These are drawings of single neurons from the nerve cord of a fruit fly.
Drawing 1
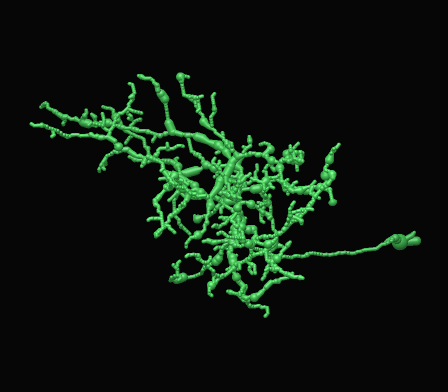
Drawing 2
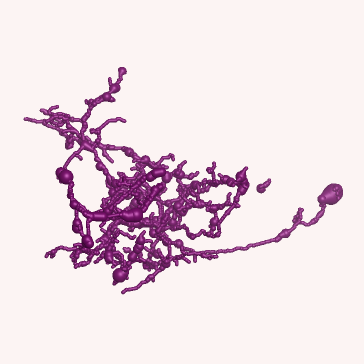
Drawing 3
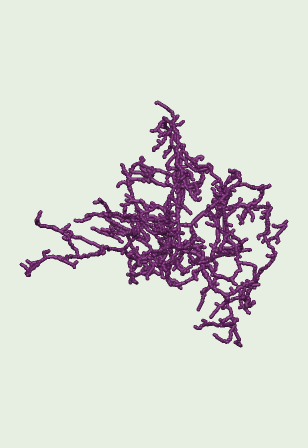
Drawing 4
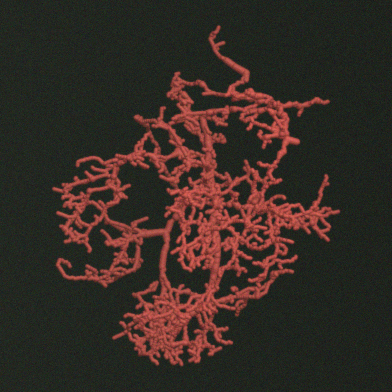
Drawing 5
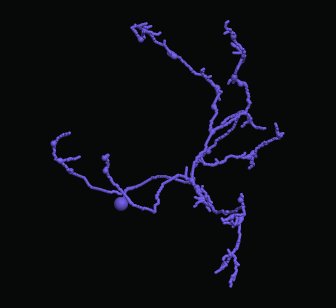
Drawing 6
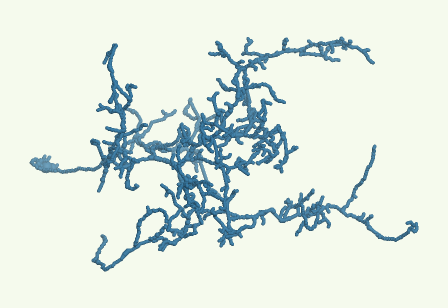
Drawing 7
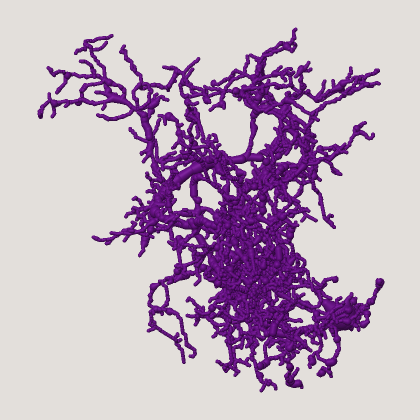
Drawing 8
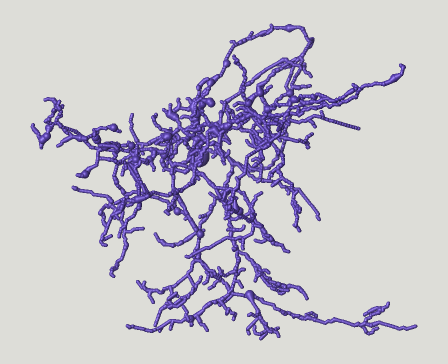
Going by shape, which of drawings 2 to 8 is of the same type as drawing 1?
Drawing 2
